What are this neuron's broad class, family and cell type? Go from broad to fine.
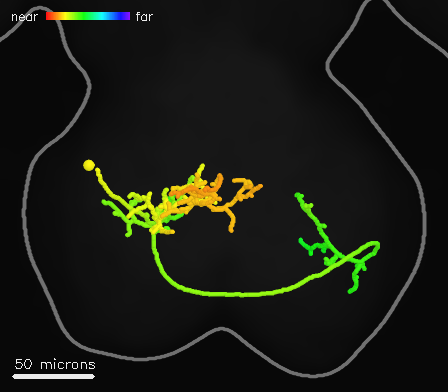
nerve-cord intrinsic neuron; hemilineage 01A; IN01A070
